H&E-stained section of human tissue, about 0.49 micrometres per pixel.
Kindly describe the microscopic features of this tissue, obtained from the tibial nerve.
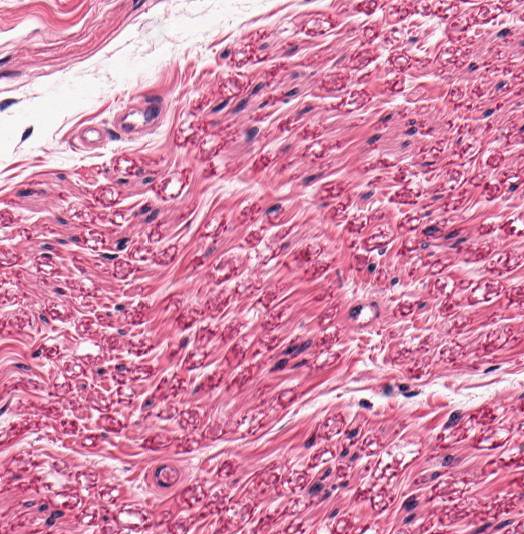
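Field mostly densely packed small rounded profiles, cut mainly in cross section. Broad central band, lower left to upper right: profiles cut obliquely, wavy, streaming. No epithelium or glands in field. No fat cells.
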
